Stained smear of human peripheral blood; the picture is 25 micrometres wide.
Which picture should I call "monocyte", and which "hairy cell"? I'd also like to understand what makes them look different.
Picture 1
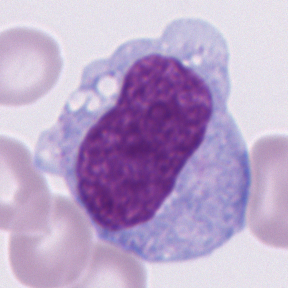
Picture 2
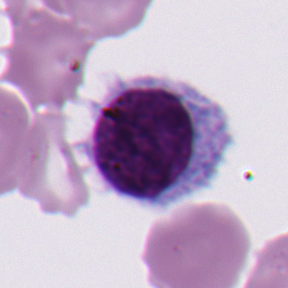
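The monocyte is in picture 1, and the hairy cell is in picture 2. In picture 1 the nucleus is elongated, with a shallow notch partway along its length, and measures about 16 by 10 micrometres; in picture 2 the nucleus fills most of the cell, leaving a modest rim of cytoplasm. A few small dark specks lie over the upper left part of the nucleus in picture 2. The cytoplasm in picture 1 is pale grey-blue and holds very fine, faint pinkish granules; in picture 2 it is a pale bluish-lilac.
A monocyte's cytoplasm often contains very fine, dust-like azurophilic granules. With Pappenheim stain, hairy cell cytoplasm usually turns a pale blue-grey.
A row of small clear vacuoles lies along the upper-left side of the nucleus in picture 1, whereas no clear vacuoles are seen in picture 2.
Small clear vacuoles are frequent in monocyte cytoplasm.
The outline in picture 1 is irregular, with rounded blebs along the upper-left border; in picture 2 the outer edge is ragged, with many fine irregular projections. Red cells lie close to the left, right and lower sides of the cell in picture 1, and close against the left side in picture 2.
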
